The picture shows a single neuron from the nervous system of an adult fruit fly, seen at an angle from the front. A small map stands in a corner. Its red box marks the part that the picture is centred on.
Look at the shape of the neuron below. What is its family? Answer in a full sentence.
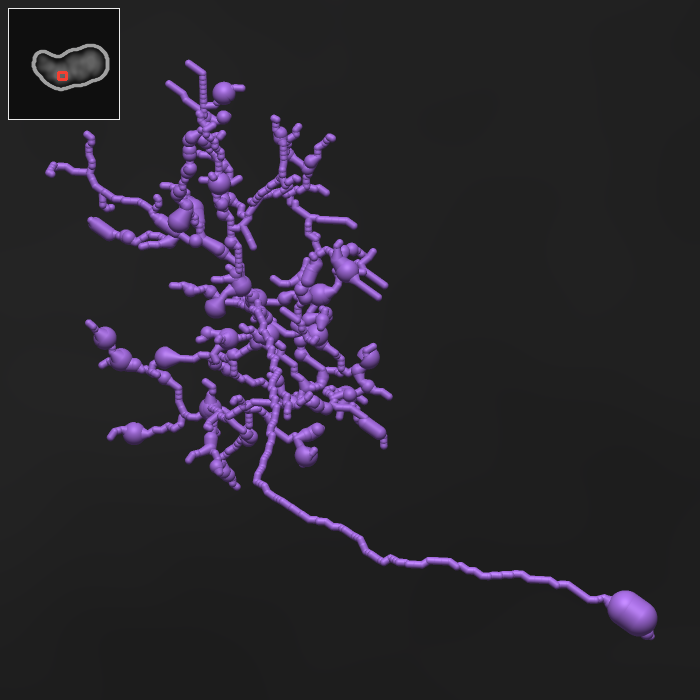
The family is Cm.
